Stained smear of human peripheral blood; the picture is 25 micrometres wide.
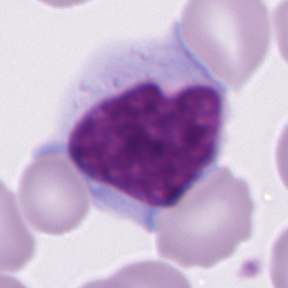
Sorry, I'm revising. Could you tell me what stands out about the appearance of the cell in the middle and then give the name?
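Look first at the nucleus: a notch in its upper edge gives it a heart-like outline, and it measures about 14 by 11 micrometres. Its chromatin is mottled, with darker and paler purple patches. Around it the cytoplasm is pale grey-blue, and above the nucleus you can find a few fine purple dots. This is a large granular lymphocyte.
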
